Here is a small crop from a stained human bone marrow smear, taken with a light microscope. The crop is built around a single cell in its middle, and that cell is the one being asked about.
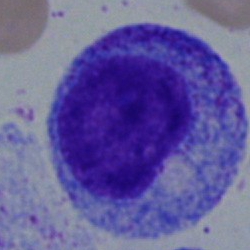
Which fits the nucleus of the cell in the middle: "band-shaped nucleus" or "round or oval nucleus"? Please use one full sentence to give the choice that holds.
The cell carries one compact nucleus of round or oval shape.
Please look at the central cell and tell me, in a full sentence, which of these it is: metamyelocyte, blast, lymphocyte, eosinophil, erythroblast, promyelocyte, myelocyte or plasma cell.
The crop's centre is taken up by a promyelocyte.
